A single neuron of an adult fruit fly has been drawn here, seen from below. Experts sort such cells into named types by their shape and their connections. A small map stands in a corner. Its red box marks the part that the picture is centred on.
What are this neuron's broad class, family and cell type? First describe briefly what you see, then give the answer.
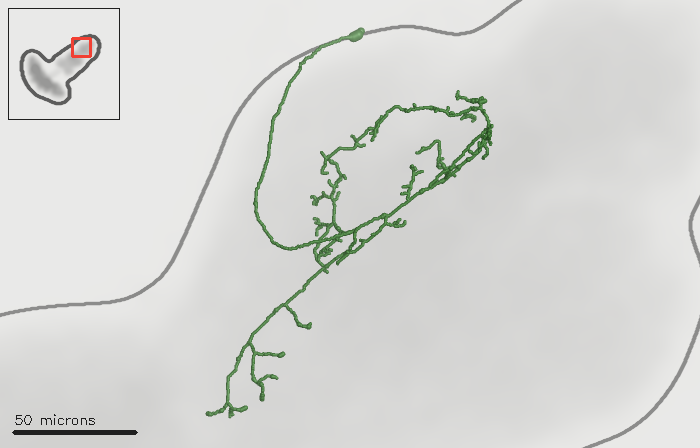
Its cell body lies at the top of the picture. From top to bottom in the picture it spans about 160 microns. The picture shows dozens of branch ends. Its broad class is nerve-cord intrinsic neuron. The family is hemilineage 09A. Its cell type is IN09A058.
